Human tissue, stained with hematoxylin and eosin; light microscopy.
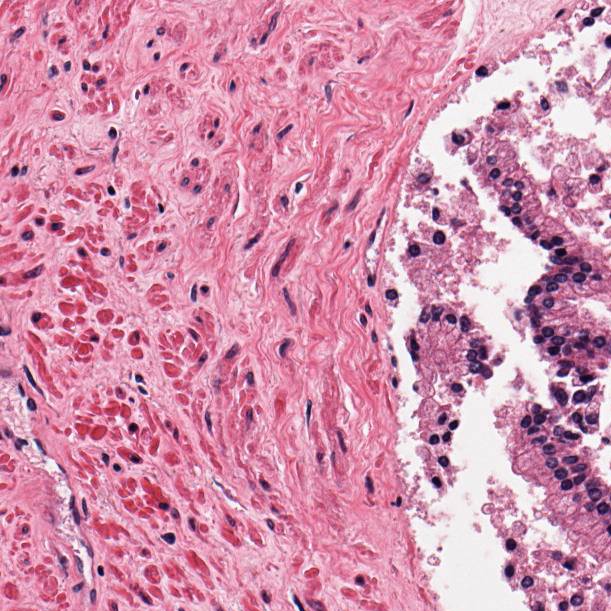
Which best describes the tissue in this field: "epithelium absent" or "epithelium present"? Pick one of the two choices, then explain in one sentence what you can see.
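Epithelium present. Dense pink fibrous and muscular tissue fills the left two-thirds of the field, and folded epithelium with open space occupies the right third.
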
